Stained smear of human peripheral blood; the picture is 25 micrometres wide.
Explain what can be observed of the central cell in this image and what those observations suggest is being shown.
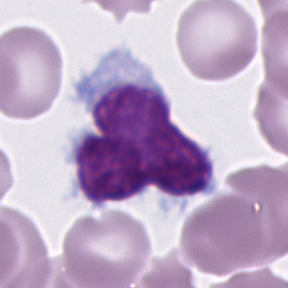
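In this cell the cytoplasm is widest above the nucleus, and its edge is frayed into fine hair-like projections. No granules are visible in the cytoplasm. The nucleus, about 11 micrometres across, holds dense, dark purple, clumped chromatin. The cell is a hairy cell.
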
